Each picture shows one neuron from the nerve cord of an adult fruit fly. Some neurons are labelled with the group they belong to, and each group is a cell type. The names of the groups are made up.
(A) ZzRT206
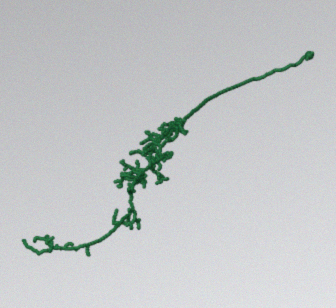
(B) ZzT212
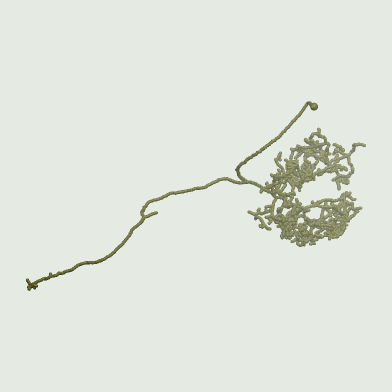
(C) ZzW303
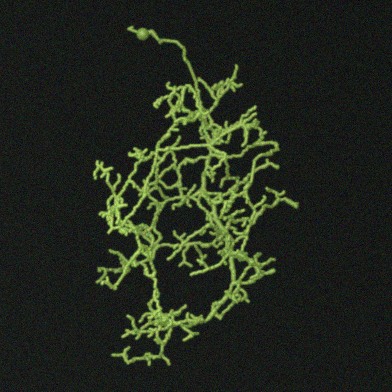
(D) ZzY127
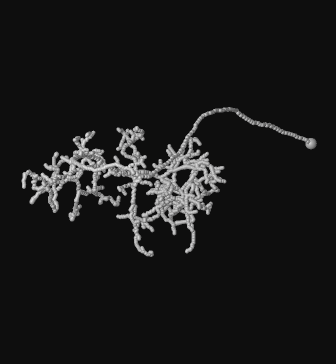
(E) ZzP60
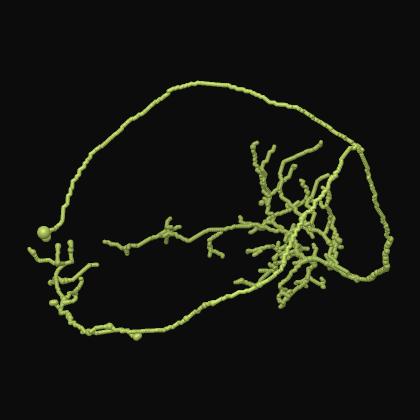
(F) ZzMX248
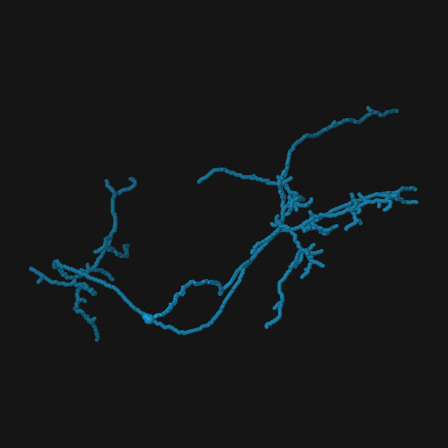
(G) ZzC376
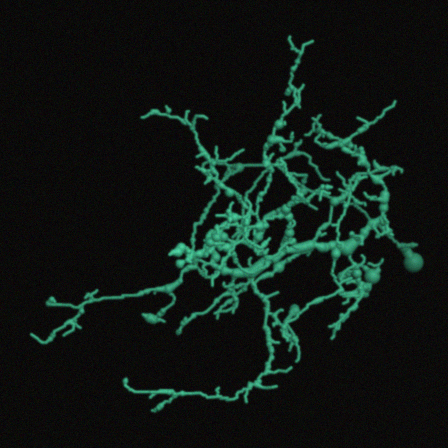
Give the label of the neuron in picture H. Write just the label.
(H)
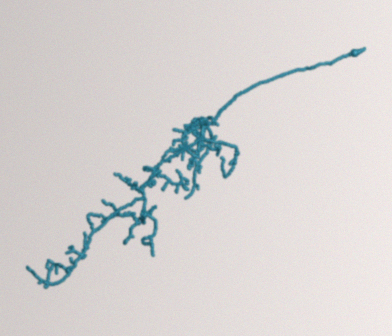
ZzRT206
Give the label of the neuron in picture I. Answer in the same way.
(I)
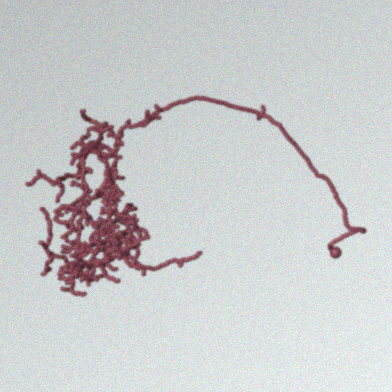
ZzY127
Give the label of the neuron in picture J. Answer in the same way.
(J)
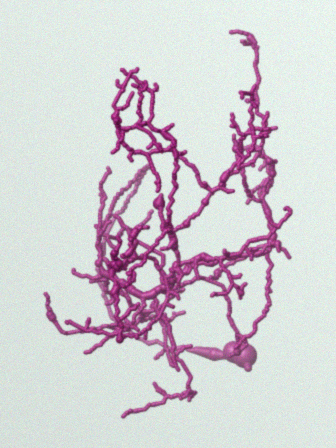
ZzC376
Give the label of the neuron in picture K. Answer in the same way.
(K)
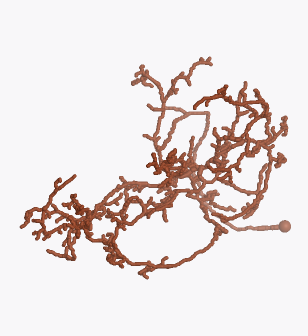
ZzC376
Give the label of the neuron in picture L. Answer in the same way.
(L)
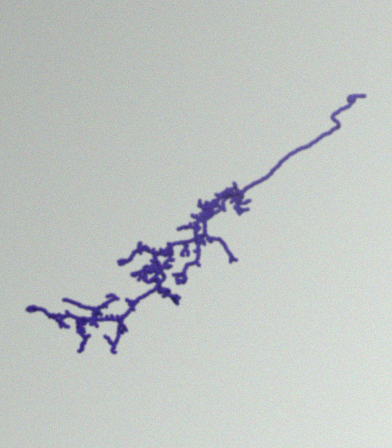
ZzRT206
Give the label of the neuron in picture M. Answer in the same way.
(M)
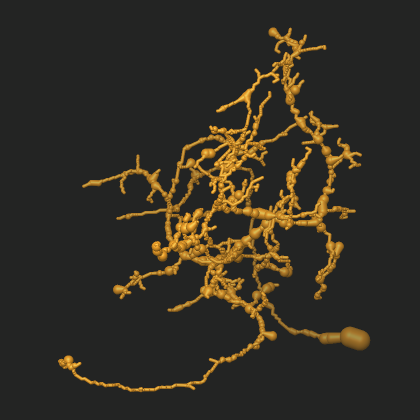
ZzC376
